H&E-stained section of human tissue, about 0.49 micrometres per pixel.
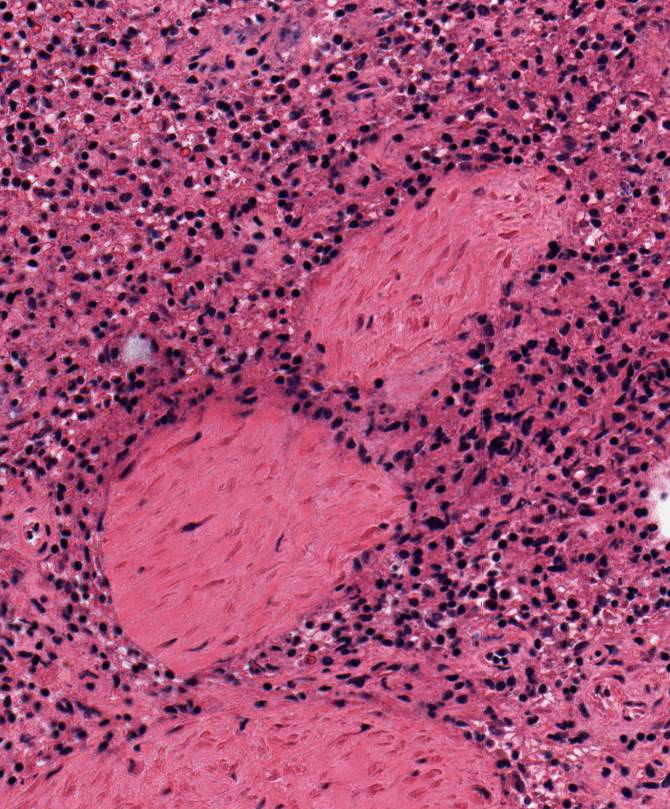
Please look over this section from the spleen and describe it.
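Rounded pink smooth muscle bundles lie separated by a dense cellular infiltrate filling most of the field. Two large bundles sit centre-left and upper right, a third along the bottom edge. Within them, spindle cells with elongated nuclei and pink cytoplasm run in wavy, sweeping fascicles. The infiltrate is closely packed small cells with dark, round nuclei.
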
